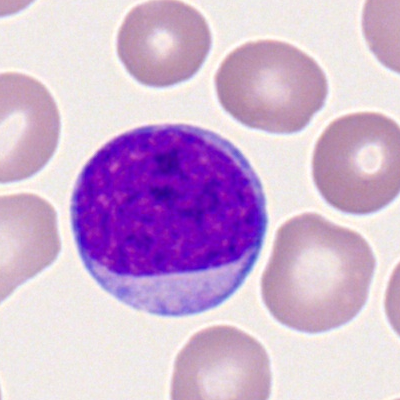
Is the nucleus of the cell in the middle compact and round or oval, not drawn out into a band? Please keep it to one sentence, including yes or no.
Yes, a single compact round or oval mass makes up the nucleus.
